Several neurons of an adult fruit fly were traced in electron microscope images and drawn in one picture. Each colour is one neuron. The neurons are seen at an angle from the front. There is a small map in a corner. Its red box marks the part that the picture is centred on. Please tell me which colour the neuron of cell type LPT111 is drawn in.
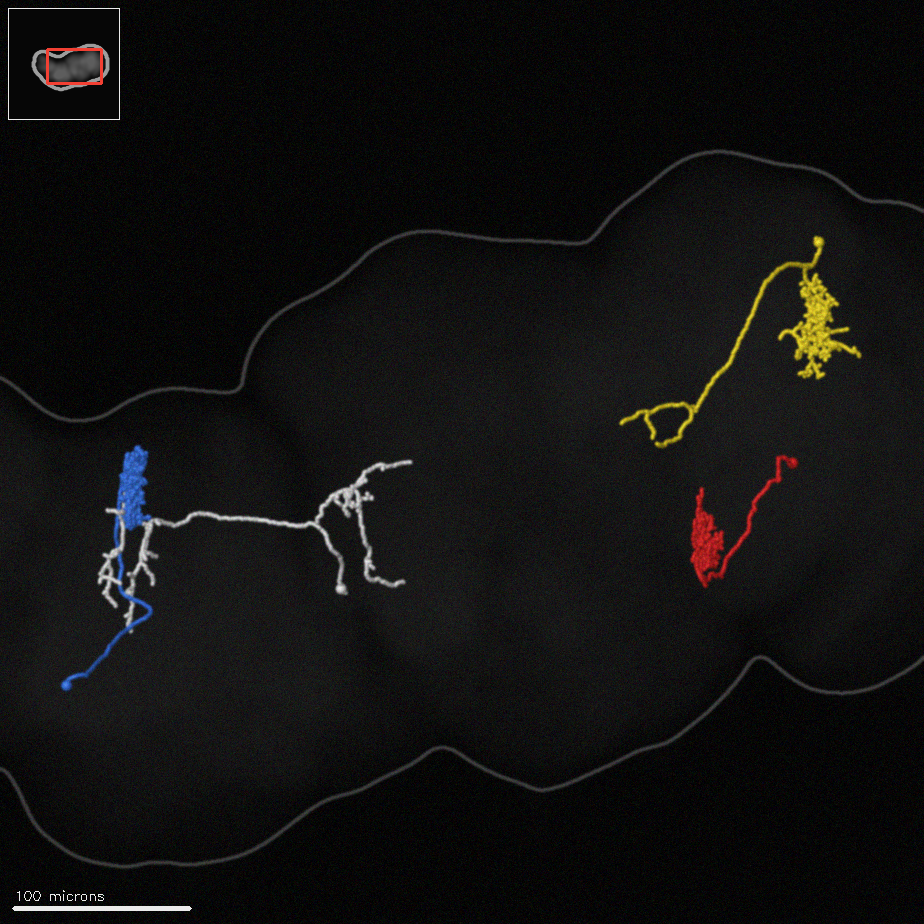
white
